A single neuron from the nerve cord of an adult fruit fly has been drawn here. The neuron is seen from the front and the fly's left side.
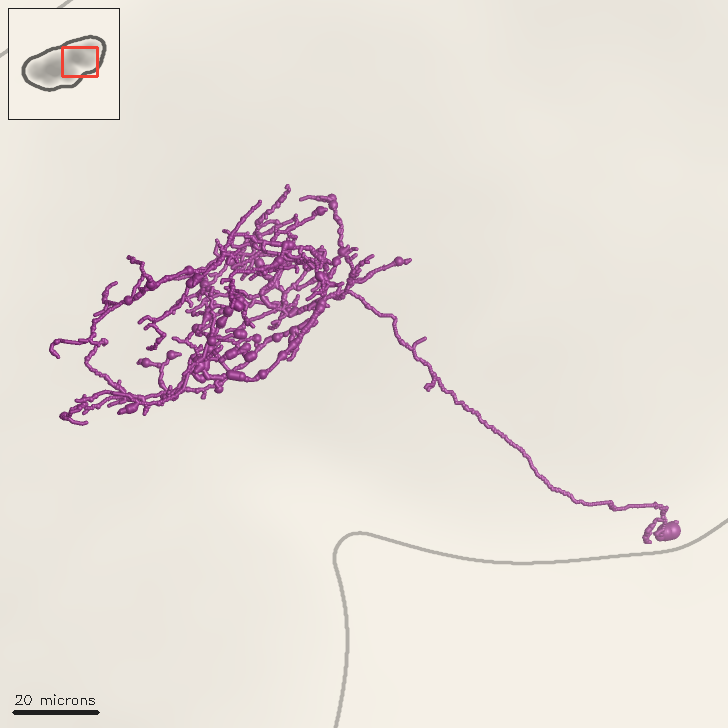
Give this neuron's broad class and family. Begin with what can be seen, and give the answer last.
By the scale bar it is about 150 microns wide in this view. The picture shows dozens of branch ends. This is a nerve-cord intrinsic neuron. Its family is hemilineage 16B.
